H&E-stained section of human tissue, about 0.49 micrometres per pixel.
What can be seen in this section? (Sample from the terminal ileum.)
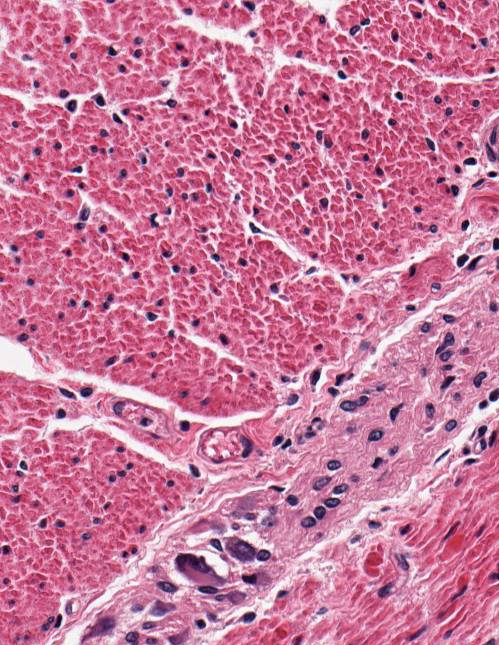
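A paler pink band of connective tissue runs diagonally from the lower left toward the right edge, beneath the cross-cut muscle. At the upper edge of that band, in a septum at centre-left, sits a small thin-walled vessel. Narrow white clefts split the cross-cut muscle into irregular bundles, consistent with shrinkage artefact. Fat cells are absent throughout.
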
